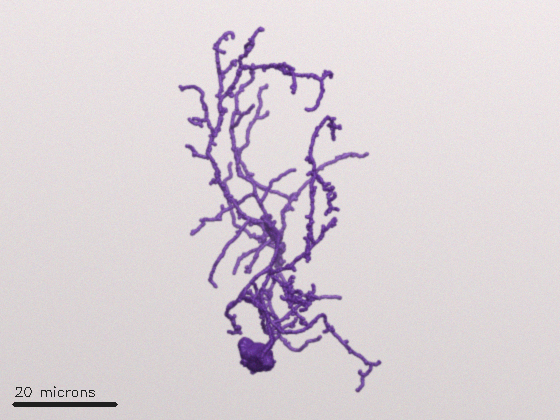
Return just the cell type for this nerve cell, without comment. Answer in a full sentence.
The cell type is MNml77.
